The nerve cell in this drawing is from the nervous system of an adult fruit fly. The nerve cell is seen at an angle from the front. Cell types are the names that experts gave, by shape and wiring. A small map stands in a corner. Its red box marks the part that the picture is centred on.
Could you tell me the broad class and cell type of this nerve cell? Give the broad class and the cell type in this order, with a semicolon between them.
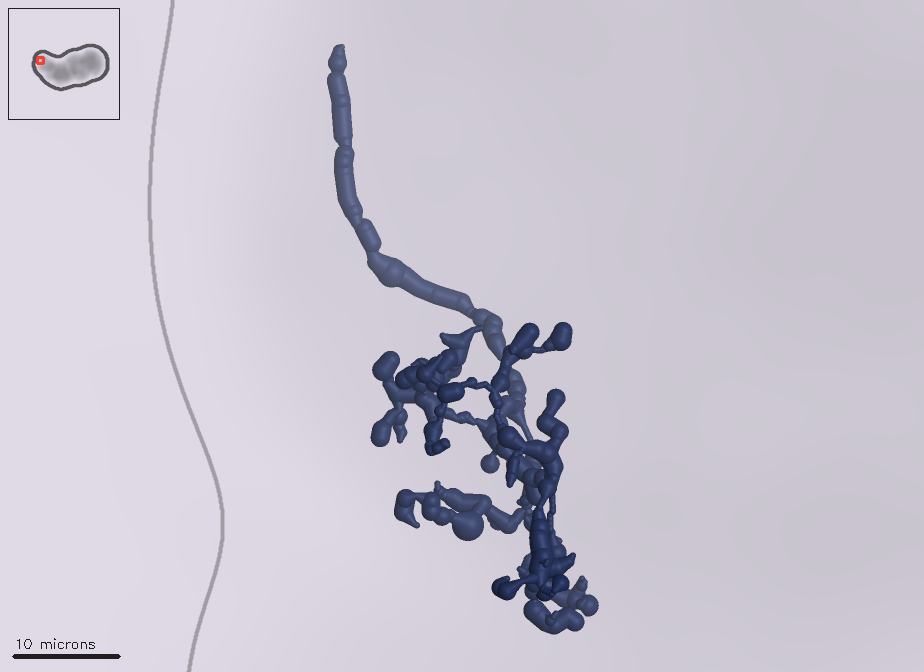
sensory neuron entering the nerve cord; SNxx07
